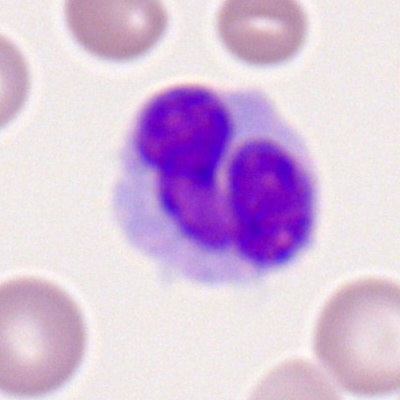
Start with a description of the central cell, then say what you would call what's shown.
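Look first at the chromatin: dark purple and dense, with a few lighter patches. The pale lilac cytoplasm shows most clearly on the left and lower side of the cell. You will find no coarse coloured granules in it. The outline is roughly round, with a slightly uneven edge. This cell is a monocyte.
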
